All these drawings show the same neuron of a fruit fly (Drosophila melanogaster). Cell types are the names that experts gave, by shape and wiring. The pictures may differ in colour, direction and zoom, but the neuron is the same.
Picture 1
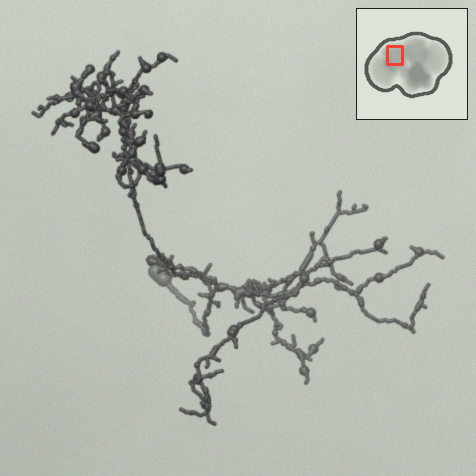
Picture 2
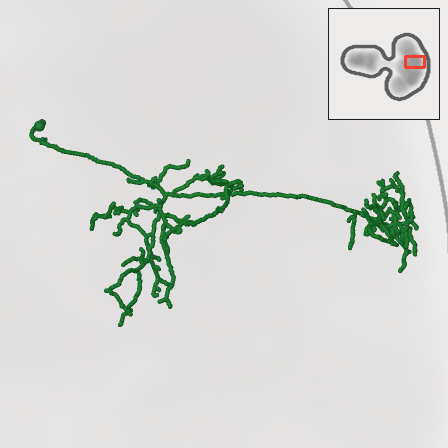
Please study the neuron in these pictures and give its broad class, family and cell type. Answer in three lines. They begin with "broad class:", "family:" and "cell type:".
broad class: central-brain intrinsic neuron
family: hemilineage DL1_ventral
cell type: AOTU061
